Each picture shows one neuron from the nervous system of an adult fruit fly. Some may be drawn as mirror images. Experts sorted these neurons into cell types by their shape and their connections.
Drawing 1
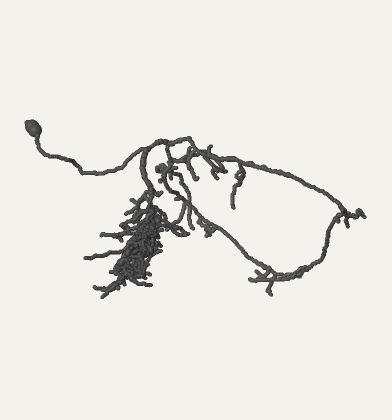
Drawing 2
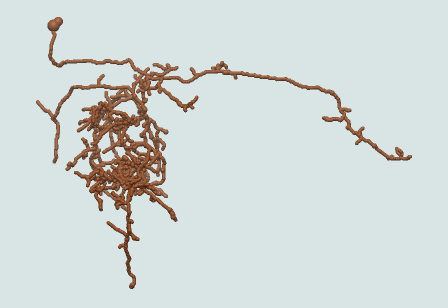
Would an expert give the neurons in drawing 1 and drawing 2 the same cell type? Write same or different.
different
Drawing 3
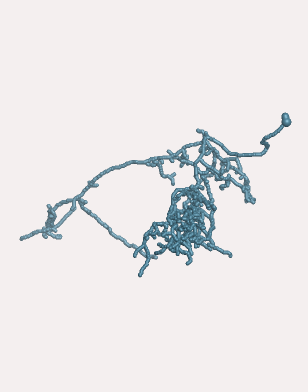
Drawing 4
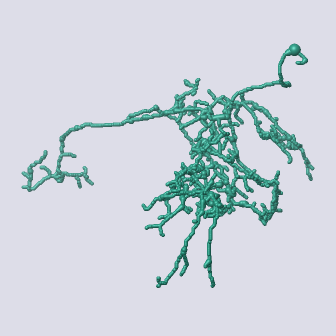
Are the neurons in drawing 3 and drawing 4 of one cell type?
same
